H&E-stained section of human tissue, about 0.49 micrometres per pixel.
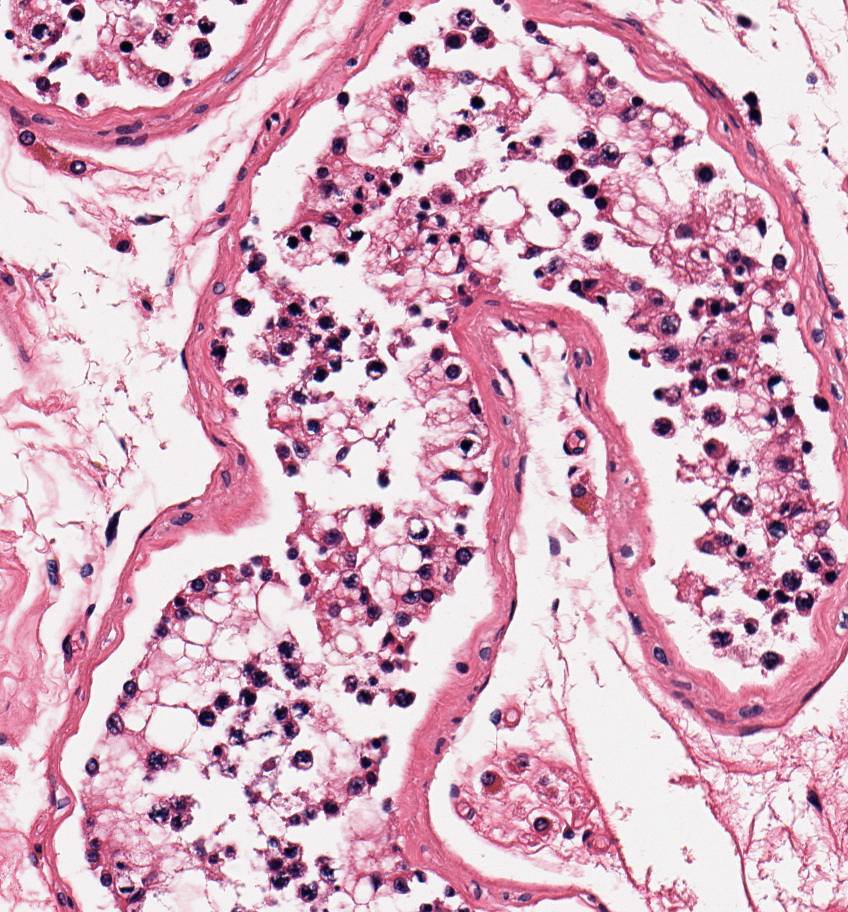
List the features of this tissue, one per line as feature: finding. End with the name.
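Tubules: several large, curving tubular profiles cut in section, filling most of the field
Stroma: narrow strips between the tubules
Tubule walls: flattened, spindle-shaped nuclei lying parallel to their length
Tubule cells: pale cytoplasm riddled with many clear vacuoles, foamy in appearance
Tubule contents: many small, round, intensely dark nuclei scattered throughout
Name: testis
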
